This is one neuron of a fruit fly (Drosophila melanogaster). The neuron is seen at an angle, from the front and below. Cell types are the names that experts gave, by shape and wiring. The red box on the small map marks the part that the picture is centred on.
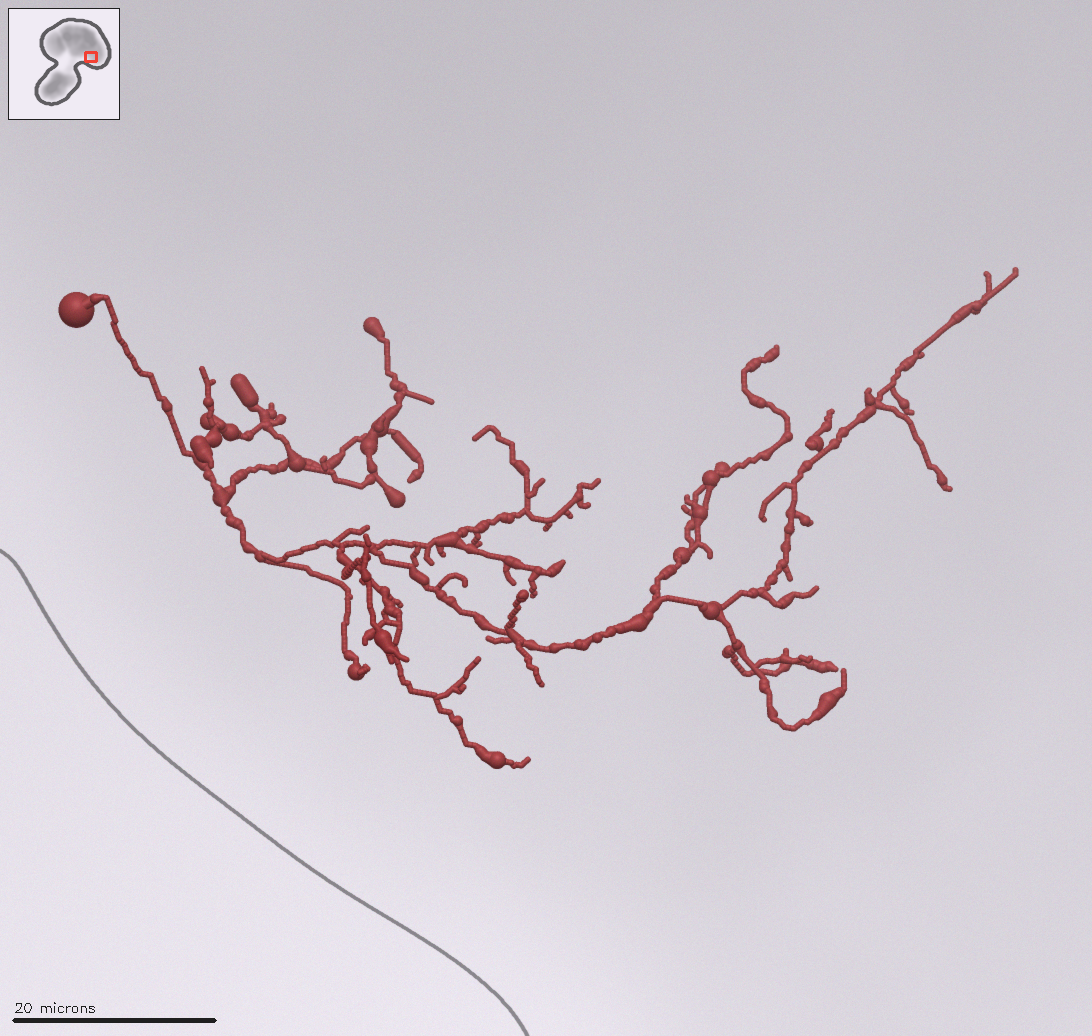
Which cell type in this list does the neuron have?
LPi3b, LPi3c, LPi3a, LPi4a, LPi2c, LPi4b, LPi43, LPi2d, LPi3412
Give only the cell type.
LPi3c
